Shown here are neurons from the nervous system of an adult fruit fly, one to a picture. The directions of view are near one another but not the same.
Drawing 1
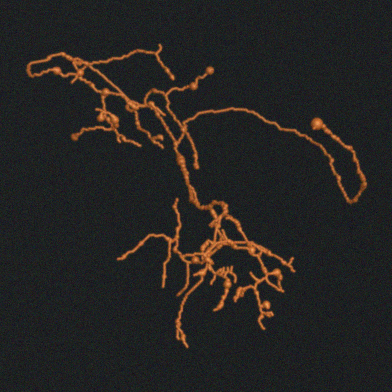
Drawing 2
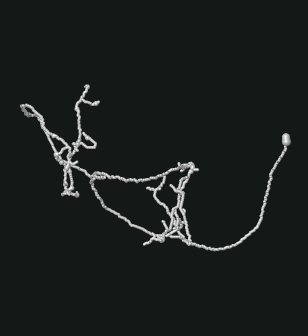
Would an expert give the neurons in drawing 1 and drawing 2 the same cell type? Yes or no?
no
